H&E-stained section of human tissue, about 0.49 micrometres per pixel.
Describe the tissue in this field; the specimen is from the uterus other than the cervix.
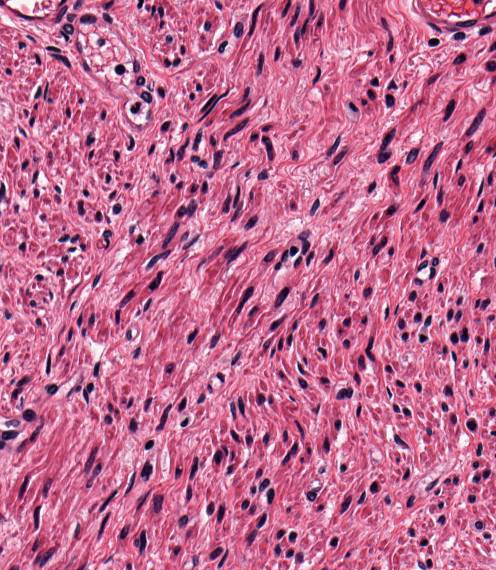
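You'll notice the spindle cells here running in interlacing streams that sweep obliquely across the field. Their cytoplasm is pink and fibrillary, and the cell borders are hard to make out. Between them lies pink collagen, its fibres running the same way as the cells. And you won't see any fat cells in the field.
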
